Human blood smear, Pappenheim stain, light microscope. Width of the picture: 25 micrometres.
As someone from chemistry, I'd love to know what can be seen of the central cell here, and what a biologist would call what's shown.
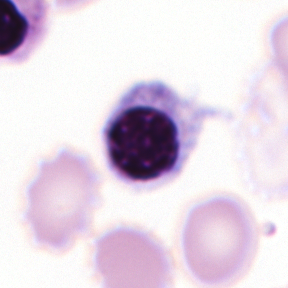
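On the right, the cell outline is irregular, the cytoplasm there being drawn out into a short tail. Smooth-edged, with neither notch nor lobes, the nucleus shows no nucleolus. The cytoplasm forms a wider band above and to the right of the nucleus than below and to the left. The cell is a normoblast.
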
